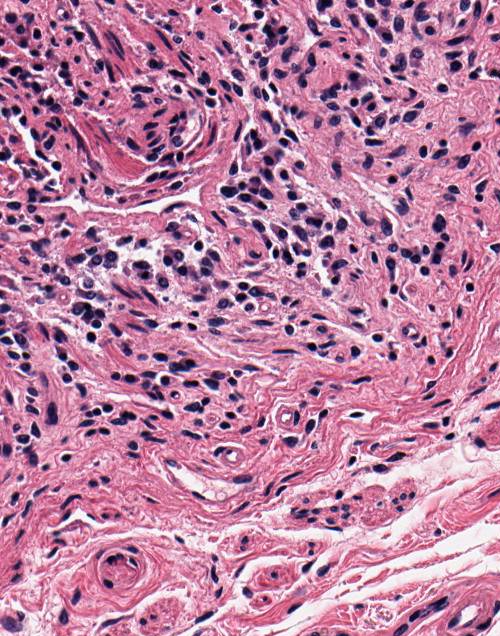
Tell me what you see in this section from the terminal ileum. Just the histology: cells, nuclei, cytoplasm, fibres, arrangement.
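Cells crowd the upper and middle field; the lower part is more collagenous. Wavy pink collagen bundles swirl and curve through the stroma. Small dark round-to-oval nuclei with scant cytoplasm lie singly between fibres. At bottom left, concentric pink layers circle a few central nuclei.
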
